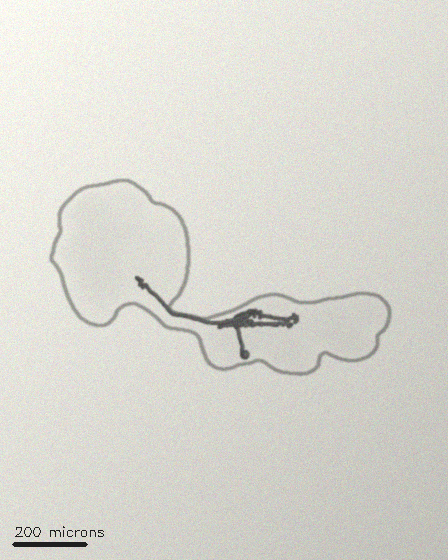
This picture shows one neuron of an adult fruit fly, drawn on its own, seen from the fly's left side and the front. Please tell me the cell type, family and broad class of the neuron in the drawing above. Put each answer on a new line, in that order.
AN06A080
hemilineage 06A
ascending neuron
